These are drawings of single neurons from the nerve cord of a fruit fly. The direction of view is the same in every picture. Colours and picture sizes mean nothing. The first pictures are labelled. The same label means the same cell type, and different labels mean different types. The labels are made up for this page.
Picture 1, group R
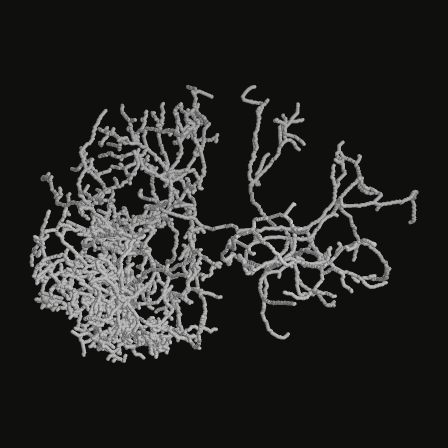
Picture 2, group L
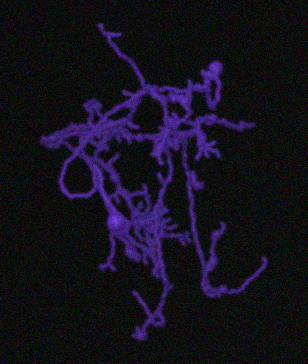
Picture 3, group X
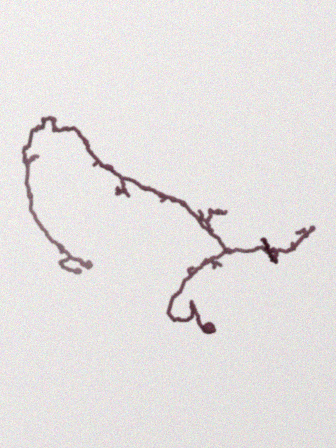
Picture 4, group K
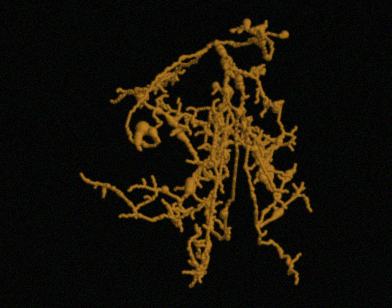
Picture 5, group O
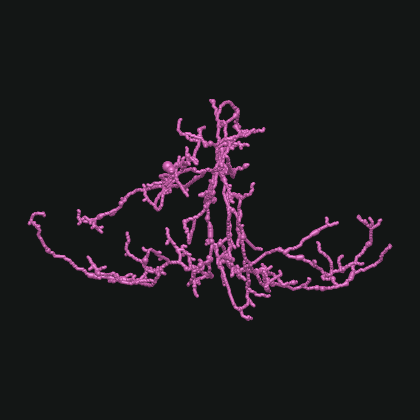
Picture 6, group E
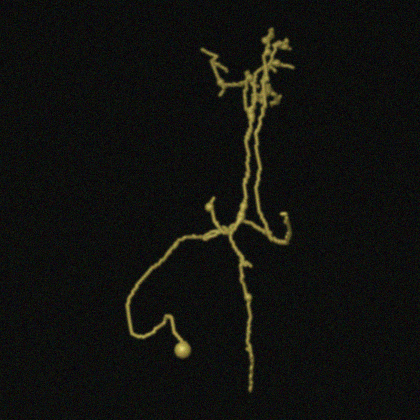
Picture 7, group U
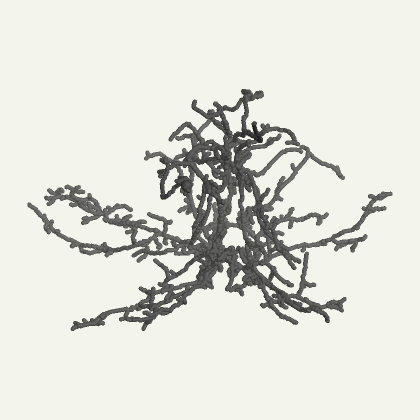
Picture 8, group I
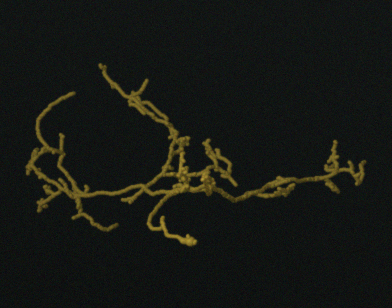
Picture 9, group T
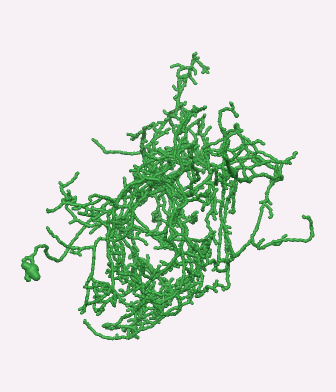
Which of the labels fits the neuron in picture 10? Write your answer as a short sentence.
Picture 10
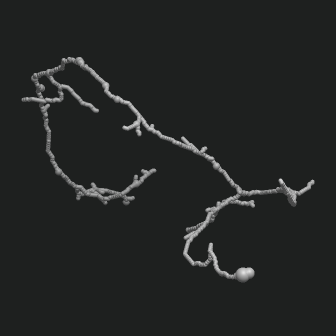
It belongs to group X.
